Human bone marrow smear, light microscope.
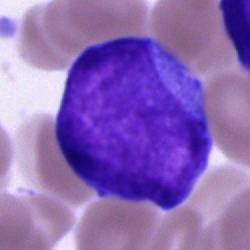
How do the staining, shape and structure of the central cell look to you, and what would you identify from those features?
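Almost the whole cell is taken up by the nucleus. Its chromatin is finely textured, with paler mauve streaks running through darker purple. No granules are visible anywhere in the cell, and no vacuoles are seen. This cell is a blast.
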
